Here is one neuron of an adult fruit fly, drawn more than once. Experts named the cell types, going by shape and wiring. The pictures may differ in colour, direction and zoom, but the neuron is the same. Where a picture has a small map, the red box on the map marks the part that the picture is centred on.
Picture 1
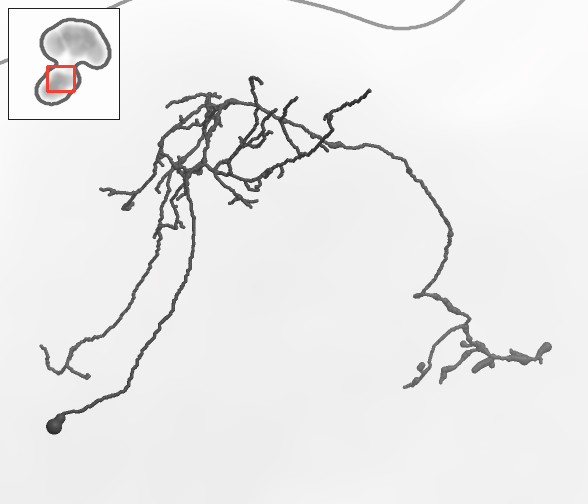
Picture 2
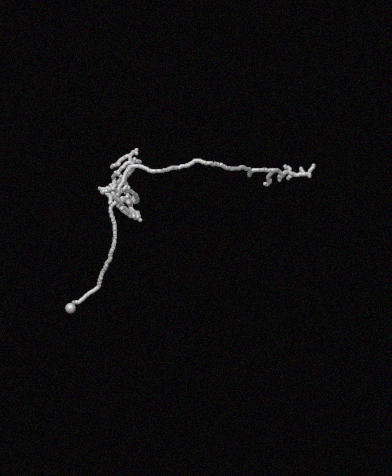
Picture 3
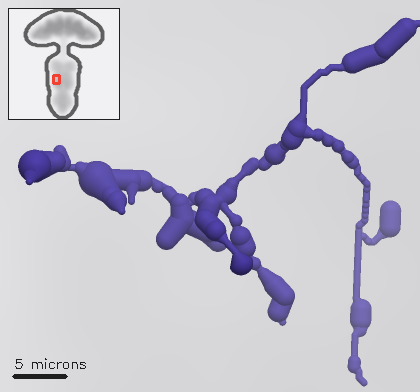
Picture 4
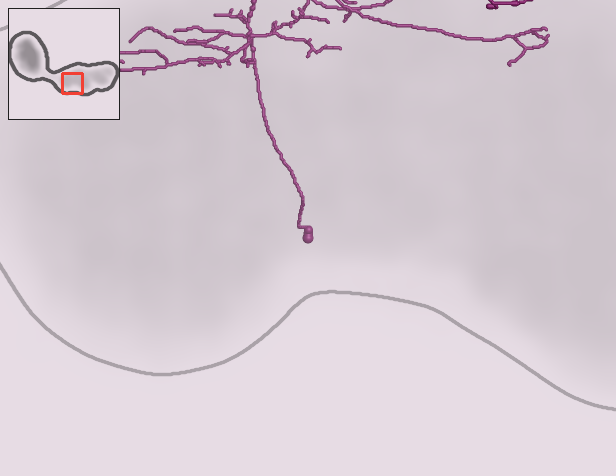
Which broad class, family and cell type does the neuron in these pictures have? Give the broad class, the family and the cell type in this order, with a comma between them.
nerve-cord intrinsic neuron, hemilineage 06A, IN06A075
